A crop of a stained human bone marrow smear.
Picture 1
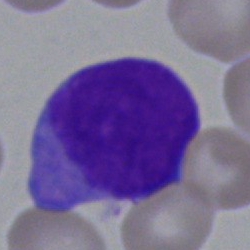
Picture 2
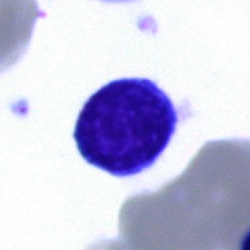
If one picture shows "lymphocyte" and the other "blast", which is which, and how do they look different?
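Let's sort out the names first: picture 1 is a blast, and picture 2 is a lymphocyte. You'll notice straight away that in both cells the nucleus takes up most of the space, so there is very little cytoplasm in either. In the blast, that small amount of cytoplasm is gathered mainly at the lower left side. Now compare the chromatin: in the blast it is finely textured and evenly stained dark purple, while in the lymphocyte it is dense, dark purple and coarsely mottled.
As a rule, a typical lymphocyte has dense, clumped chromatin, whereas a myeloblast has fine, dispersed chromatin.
The lymphocyte is round to slightly oval with a smooth outline, shows no distinct nucleoli, and has no granules in or over it.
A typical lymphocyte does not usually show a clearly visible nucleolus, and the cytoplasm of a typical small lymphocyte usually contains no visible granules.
Around the blast, red cells press against it on its right and lower edges.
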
